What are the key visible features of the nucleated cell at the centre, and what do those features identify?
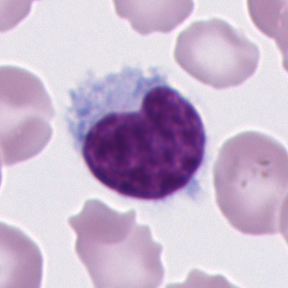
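Along the upper left, fine hair-like projections fringe the cell border. The chromatin is coarse and patchy, and no nucleoli are visible. The cytoplasm holds no distinct granules. The cell is a hairy cell.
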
